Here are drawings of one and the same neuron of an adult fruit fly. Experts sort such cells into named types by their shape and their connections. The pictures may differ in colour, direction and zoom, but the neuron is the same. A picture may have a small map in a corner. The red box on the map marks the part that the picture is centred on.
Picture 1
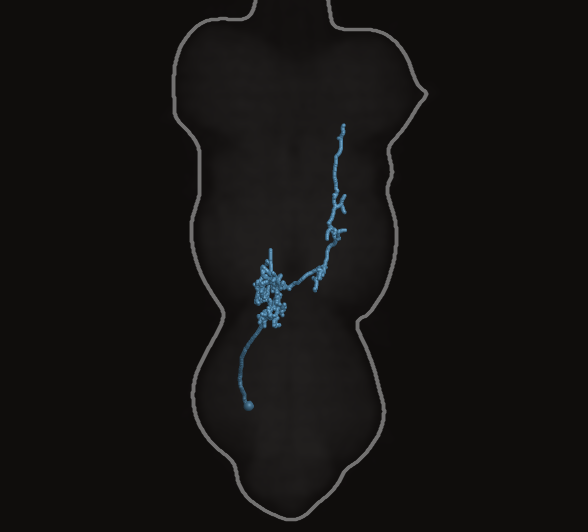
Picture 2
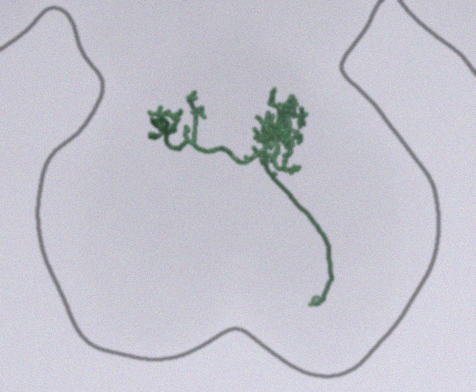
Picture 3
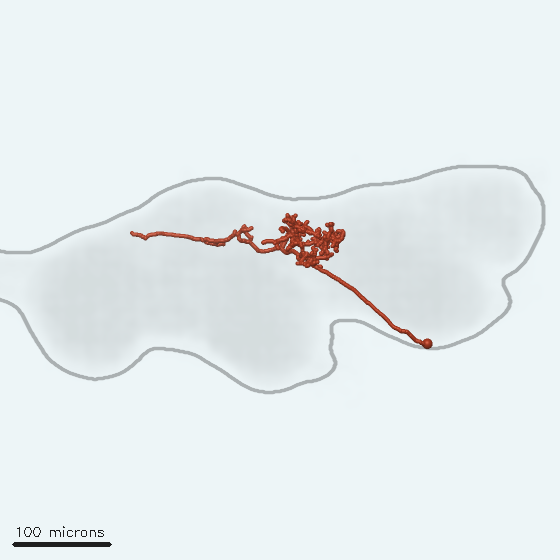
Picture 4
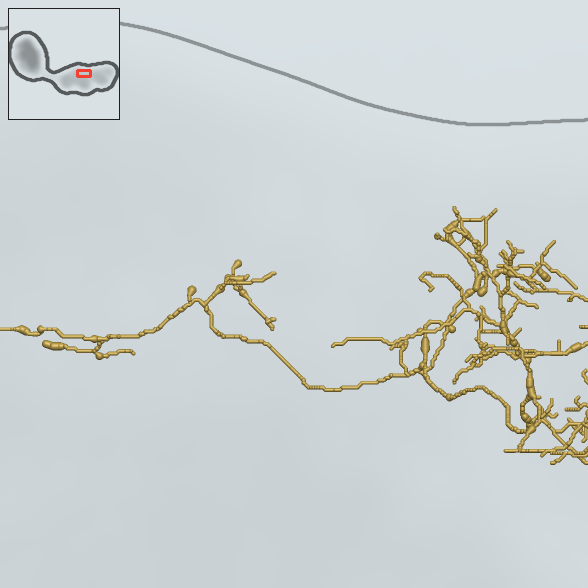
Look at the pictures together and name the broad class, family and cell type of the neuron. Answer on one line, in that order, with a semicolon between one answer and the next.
nerve-cord intrinsic neuron; hemilineage 07B; IN07B076_d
